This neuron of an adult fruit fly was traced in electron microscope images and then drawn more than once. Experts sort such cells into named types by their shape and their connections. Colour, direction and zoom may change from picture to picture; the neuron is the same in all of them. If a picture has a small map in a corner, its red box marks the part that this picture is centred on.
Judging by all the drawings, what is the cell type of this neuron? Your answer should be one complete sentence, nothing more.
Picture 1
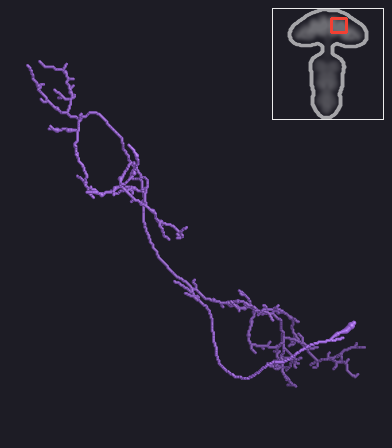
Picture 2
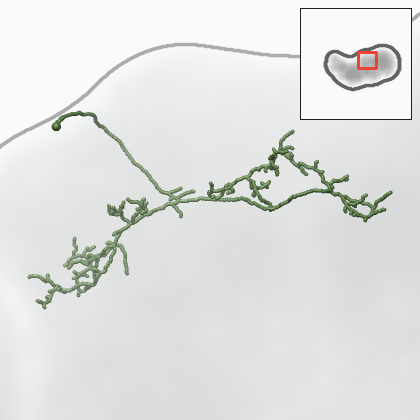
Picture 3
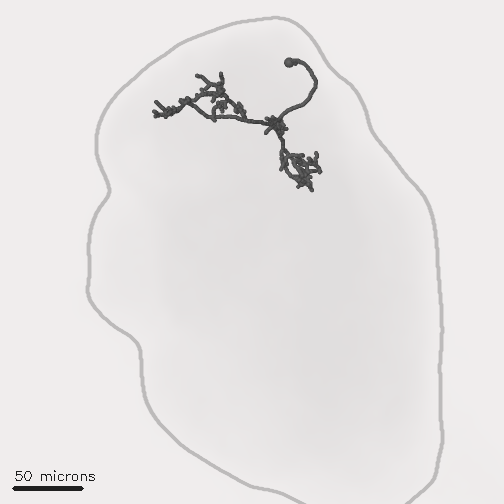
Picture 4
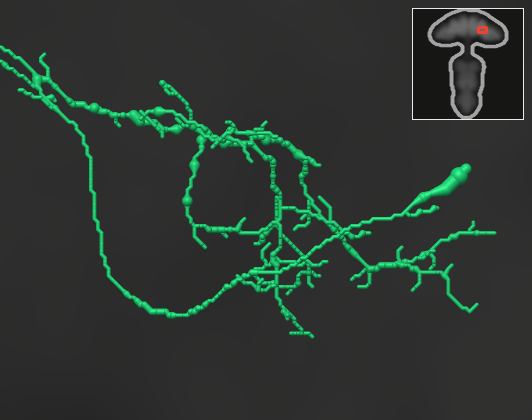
This neuron counts as a member of the cell type SIP042_a.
